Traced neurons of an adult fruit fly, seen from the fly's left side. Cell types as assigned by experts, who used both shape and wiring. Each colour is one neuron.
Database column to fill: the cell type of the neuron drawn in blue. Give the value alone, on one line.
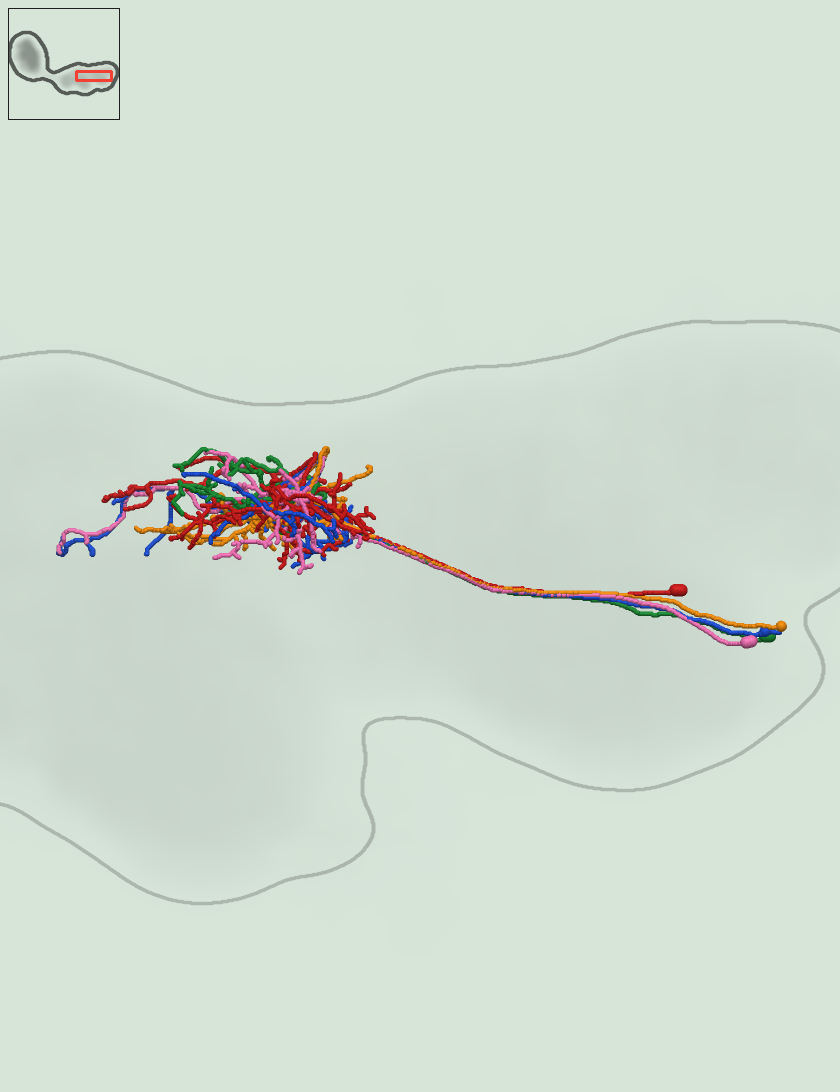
IN06A124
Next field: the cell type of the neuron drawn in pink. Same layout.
IN06A137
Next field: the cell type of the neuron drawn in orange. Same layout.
IN06A135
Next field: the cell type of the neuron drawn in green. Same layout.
IN06A136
